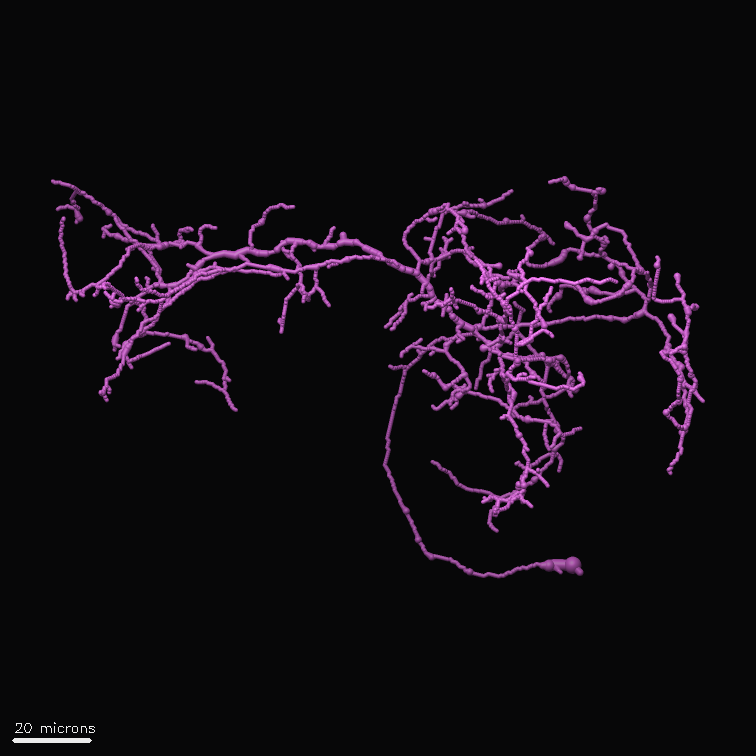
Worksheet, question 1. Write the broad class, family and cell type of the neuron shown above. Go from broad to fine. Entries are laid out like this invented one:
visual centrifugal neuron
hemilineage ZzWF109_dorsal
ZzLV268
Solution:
nerve-cord intrinsic neuron
hemilineage 04B
IN04B012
